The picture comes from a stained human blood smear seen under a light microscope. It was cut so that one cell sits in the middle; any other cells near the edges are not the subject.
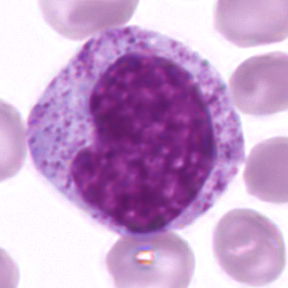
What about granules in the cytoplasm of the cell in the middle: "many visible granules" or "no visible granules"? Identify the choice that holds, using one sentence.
In the cytoplasm of this cell, many granules are visible.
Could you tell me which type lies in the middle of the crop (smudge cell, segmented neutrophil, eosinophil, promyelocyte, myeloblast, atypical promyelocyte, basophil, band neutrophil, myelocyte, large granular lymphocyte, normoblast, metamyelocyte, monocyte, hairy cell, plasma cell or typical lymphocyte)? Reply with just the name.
myelocyte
